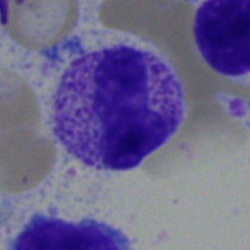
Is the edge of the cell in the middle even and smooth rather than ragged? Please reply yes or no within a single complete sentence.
Yes, this cell's outline runs smooth, without projections.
